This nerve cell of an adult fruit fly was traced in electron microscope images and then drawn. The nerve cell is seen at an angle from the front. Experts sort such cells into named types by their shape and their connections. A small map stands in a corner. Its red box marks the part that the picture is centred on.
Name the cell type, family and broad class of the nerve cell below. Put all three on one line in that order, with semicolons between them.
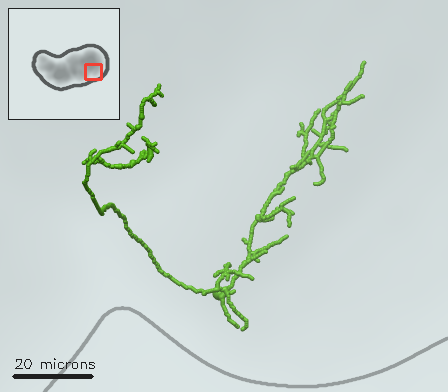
Tm33; Tm; optic-lobe intrinsic neuron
